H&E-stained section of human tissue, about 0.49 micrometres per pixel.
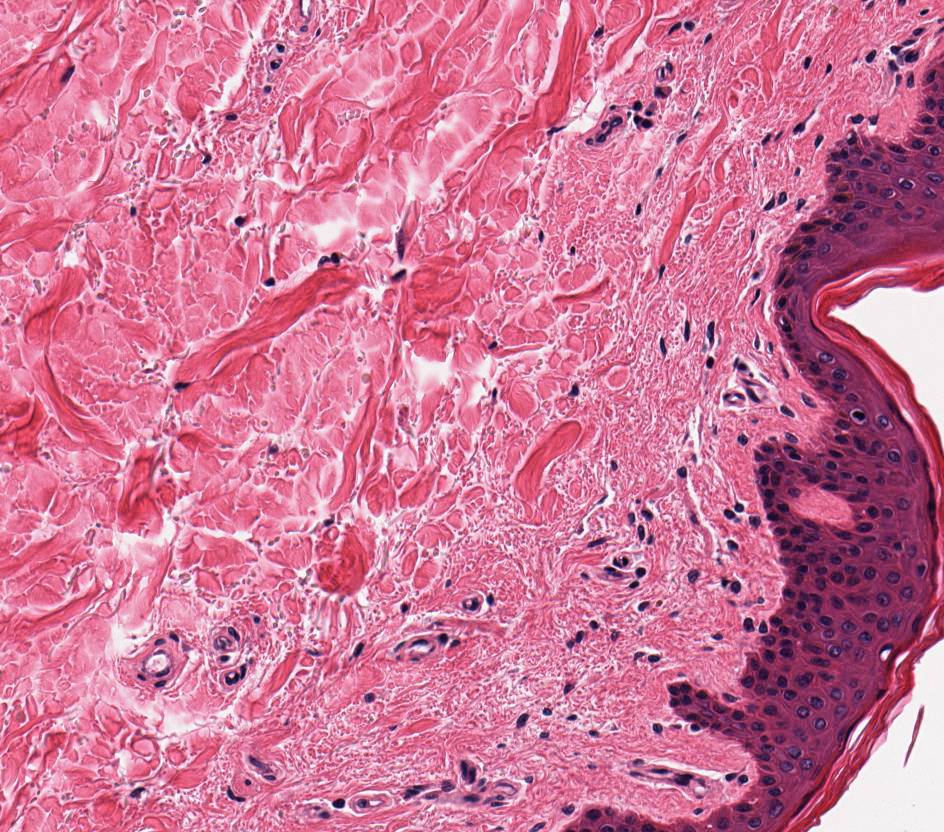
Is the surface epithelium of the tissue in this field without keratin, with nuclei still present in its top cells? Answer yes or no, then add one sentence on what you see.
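No. The free surface of the epithelium is covered by a thin, compact, pink layer of keratin.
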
